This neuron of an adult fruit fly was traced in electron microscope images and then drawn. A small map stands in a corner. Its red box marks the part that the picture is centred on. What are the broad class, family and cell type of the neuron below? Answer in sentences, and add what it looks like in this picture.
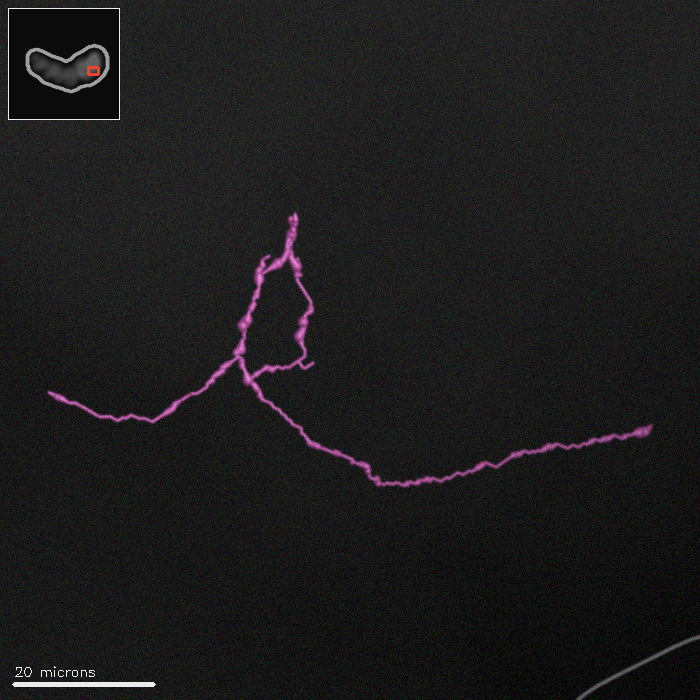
Its broad class is sensory neuron entering the brain. Its family is called class mechanosensory. The cell type is JO-B4_b. No cell body is drawn. From left to right in the picture it spans about 85 microns. It has a dozen or fewer branch ends.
